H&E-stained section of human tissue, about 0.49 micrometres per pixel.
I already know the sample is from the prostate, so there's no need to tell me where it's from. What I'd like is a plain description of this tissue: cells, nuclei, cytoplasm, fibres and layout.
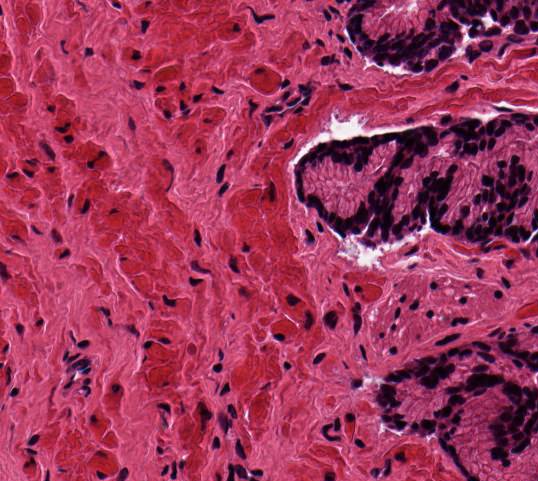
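Let's start with the layout: epithelial structures line the right edge, and dense pink stroma fills the left two-thirds. Look closely at those epithelial structures and you'll notice their dark purple nuclei are crowded and packed tightly. In the middle-right one, the dark nuclei collect toward the outer edge around a pinker centre. Now compare the stroma, where small, dark, elongated spindle nuclei are scattered without crowding.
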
